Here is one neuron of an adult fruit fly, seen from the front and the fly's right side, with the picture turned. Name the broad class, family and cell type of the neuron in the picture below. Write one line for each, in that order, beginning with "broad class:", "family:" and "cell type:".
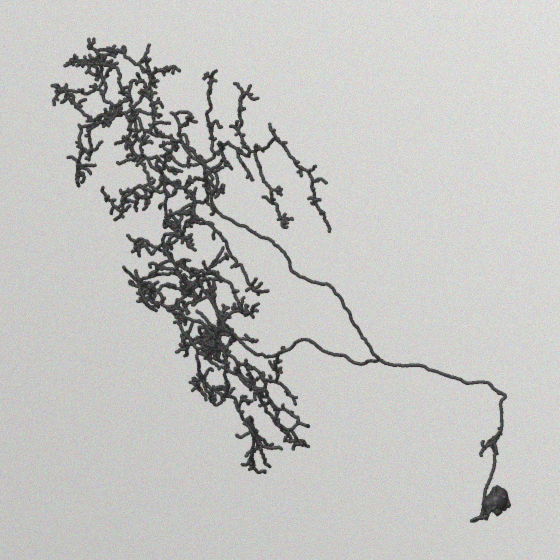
broad class: optic-lobe intrinsic neuron
family: Cm
cell type: Cm19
